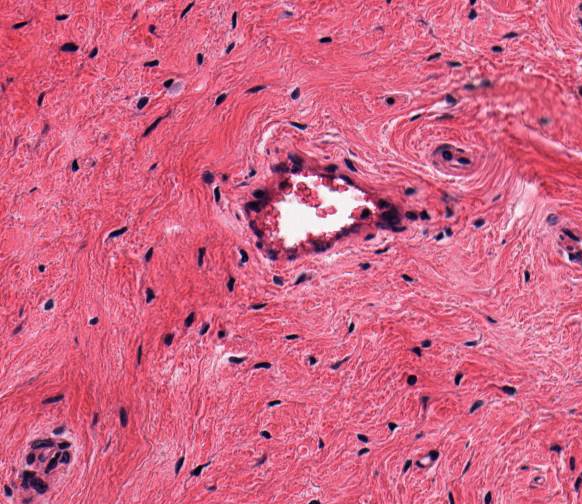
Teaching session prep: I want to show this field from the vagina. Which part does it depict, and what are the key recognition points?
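Finding: dense connective tissue, filling the whole field as dense pink fibrous tissue, no epithelium. Wavy fibres, interlacing bundles, many directions.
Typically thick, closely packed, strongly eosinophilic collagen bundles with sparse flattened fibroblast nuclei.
Nuclei small, dark, elongated, sparse, widely spaced.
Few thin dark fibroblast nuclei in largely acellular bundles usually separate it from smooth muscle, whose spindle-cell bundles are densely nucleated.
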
